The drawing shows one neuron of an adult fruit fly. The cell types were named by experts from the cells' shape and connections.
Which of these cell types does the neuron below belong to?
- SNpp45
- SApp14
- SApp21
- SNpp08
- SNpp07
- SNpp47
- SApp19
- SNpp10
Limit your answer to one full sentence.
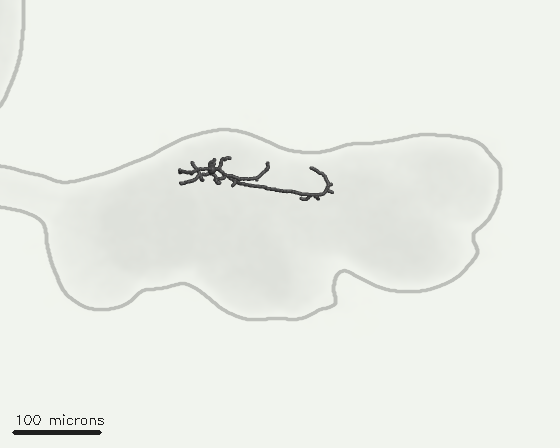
The single neuron here is of type SNpp08.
